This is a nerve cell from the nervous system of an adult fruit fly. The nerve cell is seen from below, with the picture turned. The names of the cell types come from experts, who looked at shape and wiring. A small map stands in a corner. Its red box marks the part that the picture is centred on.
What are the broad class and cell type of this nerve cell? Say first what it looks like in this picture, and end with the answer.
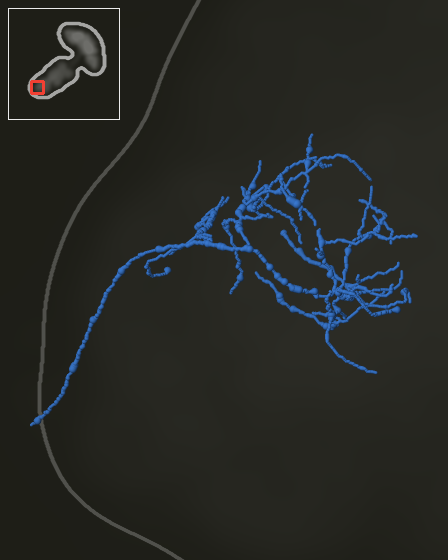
It is in the nerve cord and does not reach the brain. The drawing shows no cell body. Dozens of branch ends can be seen. Its broad class is sensory neuron entering the nerve cord. It is of cell type SNxx21.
